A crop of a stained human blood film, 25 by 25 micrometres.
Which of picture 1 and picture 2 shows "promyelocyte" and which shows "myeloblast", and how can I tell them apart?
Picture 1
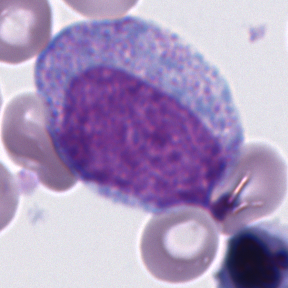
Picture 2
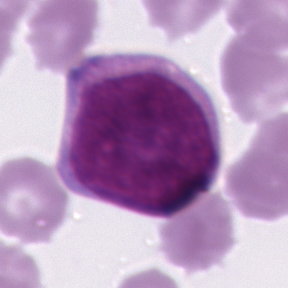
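By picture: 1 is the promyelocyte, 2 the myeloblast. Granules come first in the comparison: fine purple granules are scattered through the promyelocyte's cytoplasm, while none can be seen in the myeloblast's.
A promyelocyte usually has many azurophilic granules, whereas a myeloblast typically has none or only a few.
Next, nucleus against cell: in the myeloblast the nucleus is about 13 micrometres across within a cell about 15 micrometres across.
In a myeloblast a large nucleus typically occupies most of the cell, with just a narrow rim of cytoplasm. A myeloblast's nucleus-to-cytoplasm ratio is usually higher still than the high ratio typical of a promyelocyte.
Then shape: the promyelocyte is broadly oval with a slightly uneven margin, whereas the myeloblast is angular, with several fairly straight sides, and its nucleus follows that shape without indentation. Finally, the remaining cytoplasm: pale blue in the promyelocyte, deepening to a stronger blue at the cell edge; free of vacuoles in the myeloblast.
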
